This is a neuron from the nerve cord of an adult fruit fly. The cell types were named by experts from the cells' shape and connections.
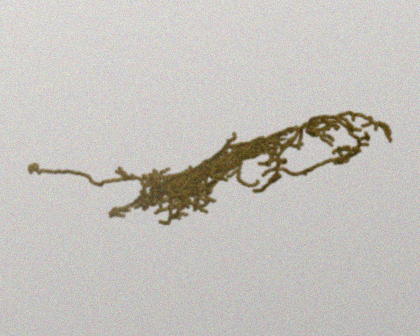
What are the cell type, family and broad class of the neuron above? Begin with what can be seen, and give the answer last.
Dozens of branch ends can be seen. In this view it is more than twice as wide as it is tall. The cell type is IN07B026. Its family is hemilineage 07B. It is a nerve-cord intrinsic neuron.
